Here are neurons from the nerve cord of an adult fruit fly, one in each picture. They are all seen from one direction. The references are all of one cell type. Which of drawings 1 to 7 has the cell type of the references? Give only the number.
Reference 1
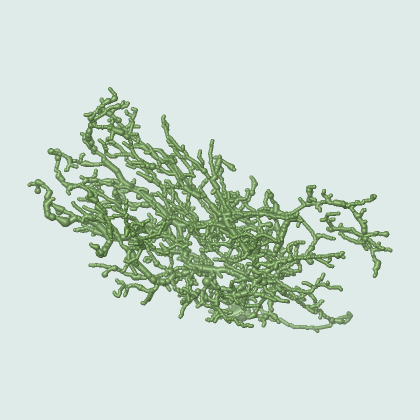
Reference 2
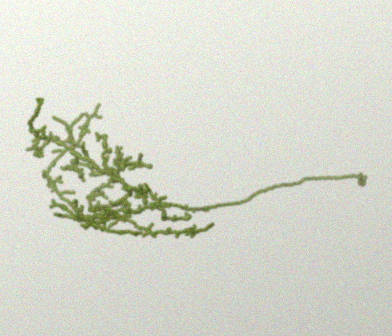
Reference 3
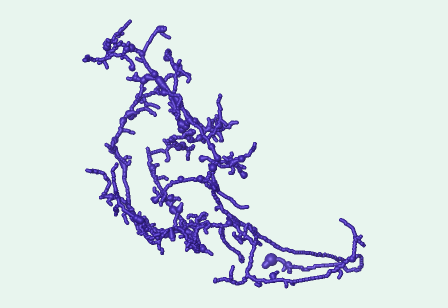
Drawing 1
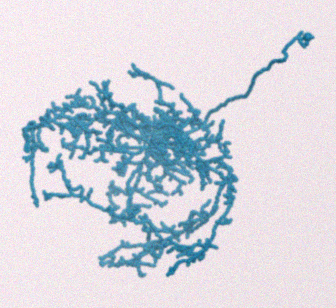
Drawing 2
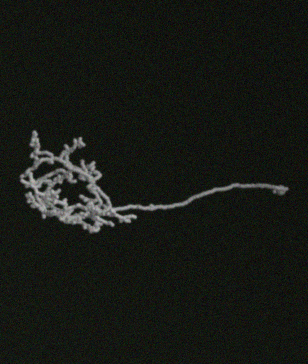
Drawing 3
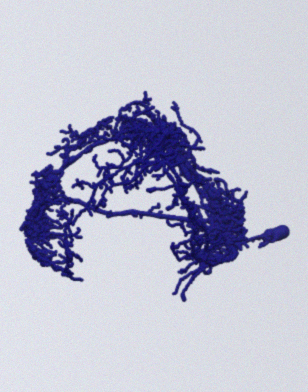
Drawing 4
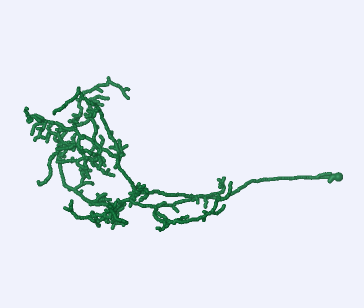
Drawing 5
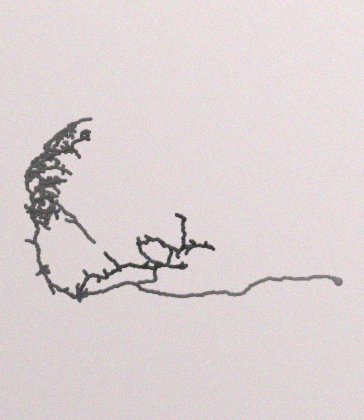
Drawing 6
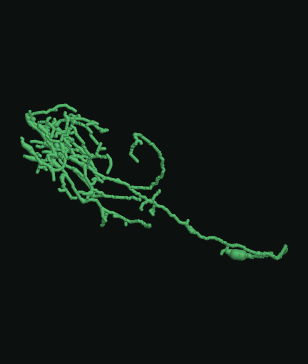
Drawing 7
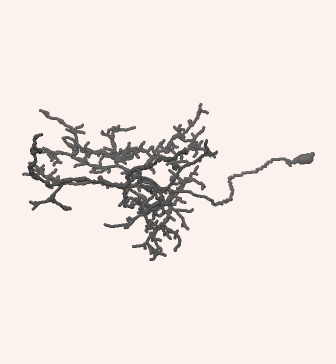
4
